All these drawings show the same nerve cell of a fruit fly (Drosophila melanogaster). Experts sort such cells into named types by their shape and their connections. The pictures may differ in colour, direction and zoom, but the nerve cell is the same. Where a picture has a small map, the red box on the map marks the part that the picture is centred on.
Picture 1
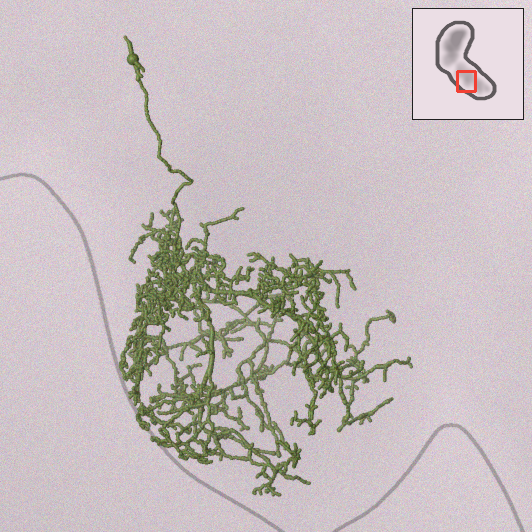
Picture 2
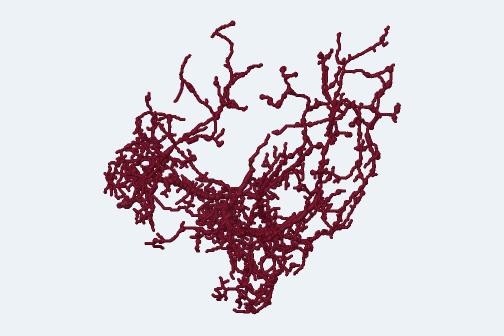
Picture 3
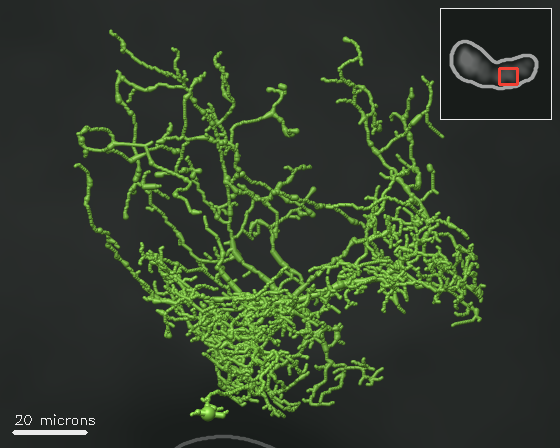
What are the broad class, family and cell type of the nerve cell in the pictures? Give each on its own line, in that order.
nerve-cord intrinsic neuron
hemilineage 14A
IN14A009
